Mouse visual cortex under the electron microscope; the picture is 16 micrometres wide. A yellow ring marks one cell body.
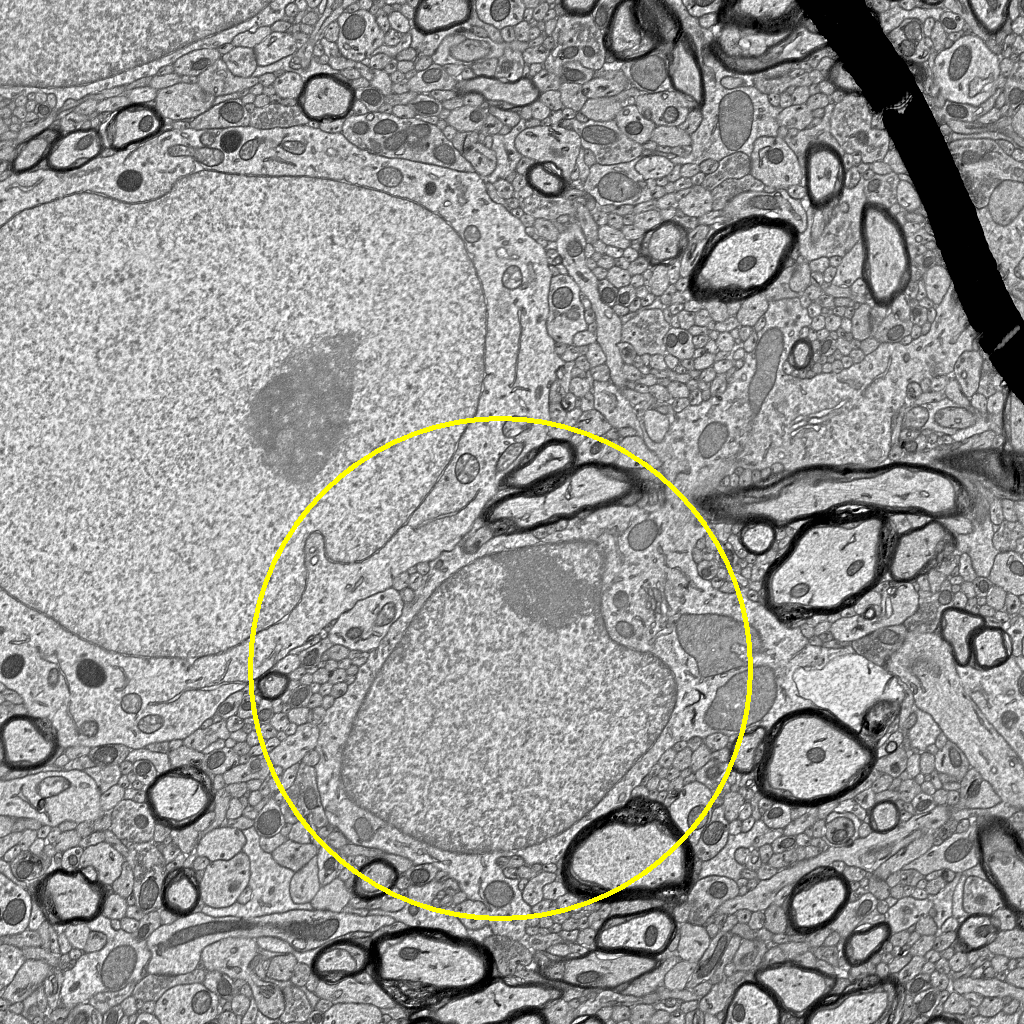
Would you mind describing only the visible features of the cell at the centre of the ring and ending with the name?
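A large oval nucleus occupies most of the cell body in this plane. Its outline is smooth and free of deep infoldings. Against the upper edge of the nucleus lies a darker, irregular grey patch. Away from the cell, a broad black fold crosses the upper right corner of the wide view. The cell is an astrocyte.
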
